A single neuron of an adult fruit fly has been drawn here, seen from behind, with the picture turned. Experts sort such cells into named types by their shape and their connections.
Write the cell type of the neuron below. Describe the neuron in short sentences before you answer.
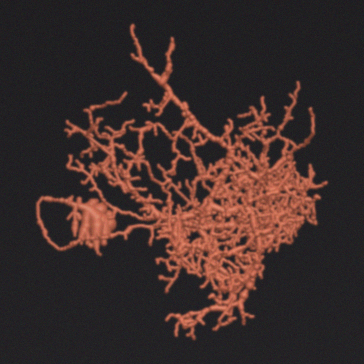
In this view it is about as wide as it is tall. It is a nerve-cord intrinsic neuron. It is of cell type IN13A009.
